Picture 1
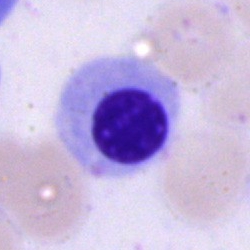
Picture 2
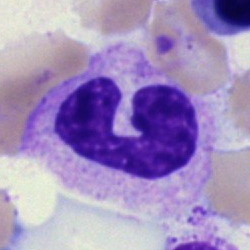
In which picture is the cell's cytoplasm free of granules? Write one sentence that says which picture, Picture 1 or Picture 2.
There are no visible granules in the cytoplasm of the cell in Picture 1.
